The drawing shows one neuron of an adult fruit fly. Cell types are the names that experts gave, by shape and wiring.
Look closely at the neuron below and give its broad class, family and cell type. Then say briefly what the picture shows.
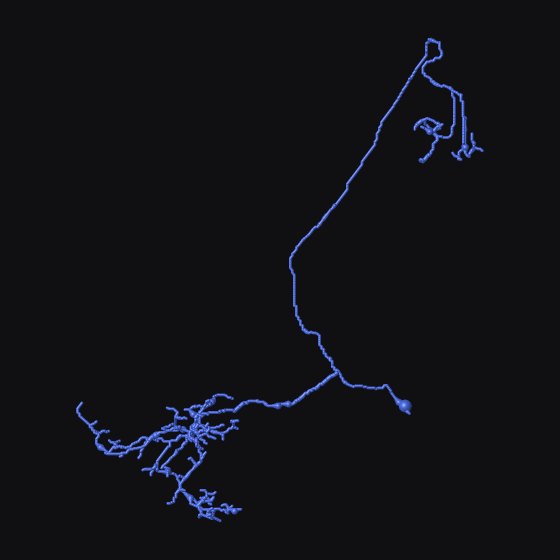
It is an optic-lobe intrinsic neuron. Its family is MeLo. Its cell type is MeLo3a. The cell body is at the lower right of the picture. The picture shows dozens of branch ends.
